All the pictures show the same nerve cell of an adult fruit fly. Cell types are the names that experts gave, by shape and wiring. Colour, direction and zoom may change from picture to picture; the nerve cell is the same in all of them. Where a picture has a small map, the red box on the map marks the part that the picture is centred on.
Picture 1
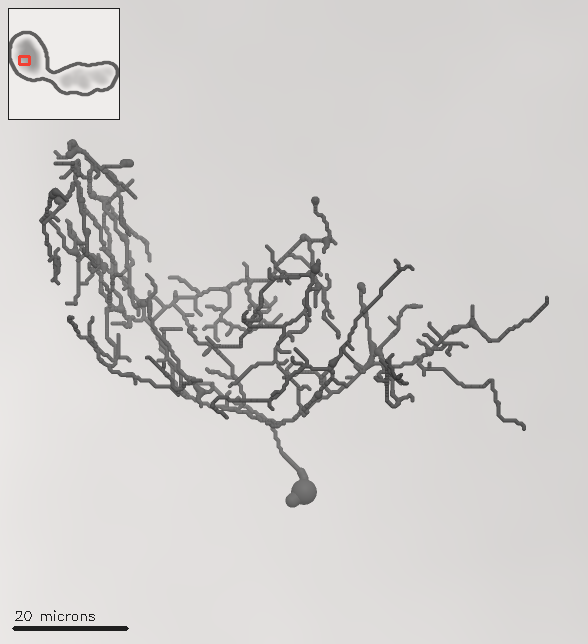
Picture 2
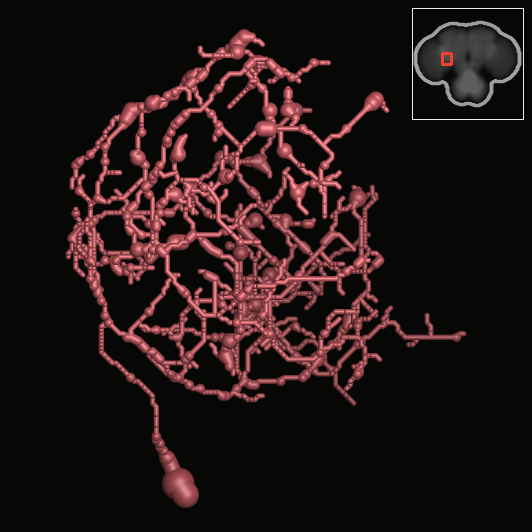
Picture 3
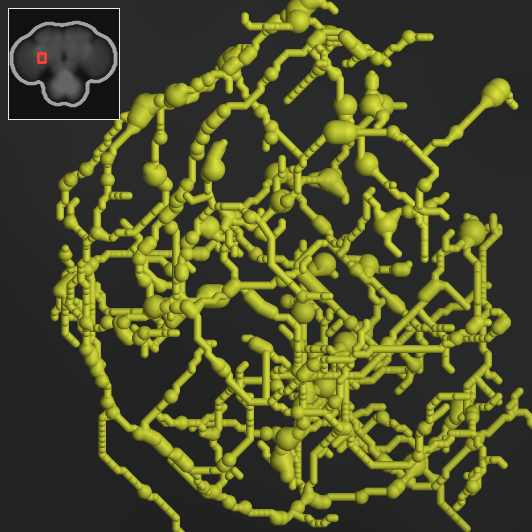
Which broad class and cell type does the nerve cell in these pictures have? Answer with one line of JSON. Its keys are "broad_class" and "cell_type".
{"broad_class": "central-brain intrinsic neuron", "cell_type": "CB1964"}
